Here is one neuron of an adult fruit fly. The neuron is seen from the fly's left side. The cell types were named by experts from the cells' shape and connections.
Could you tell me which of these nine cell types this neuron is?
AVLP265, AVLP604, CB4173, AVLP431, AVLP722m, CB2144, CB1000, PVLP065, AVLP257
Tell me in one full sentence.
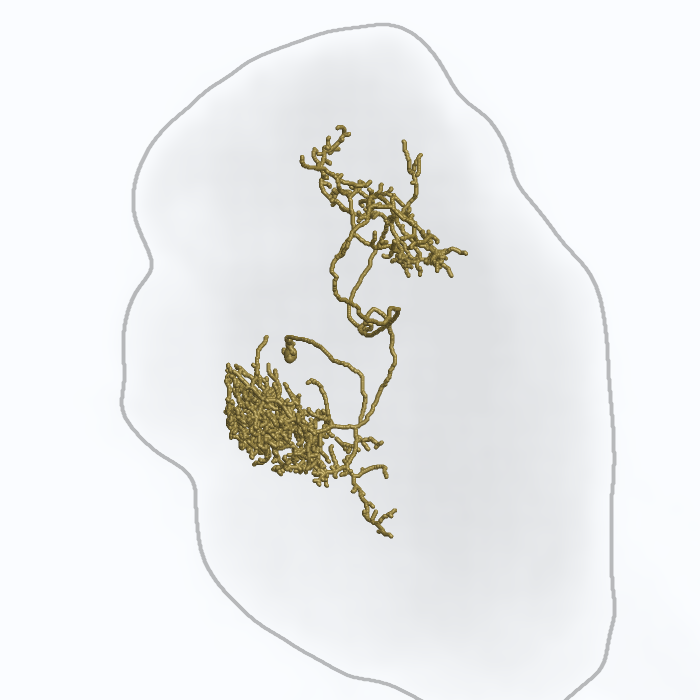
By cell type, this neuron is classified as AVLP257.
